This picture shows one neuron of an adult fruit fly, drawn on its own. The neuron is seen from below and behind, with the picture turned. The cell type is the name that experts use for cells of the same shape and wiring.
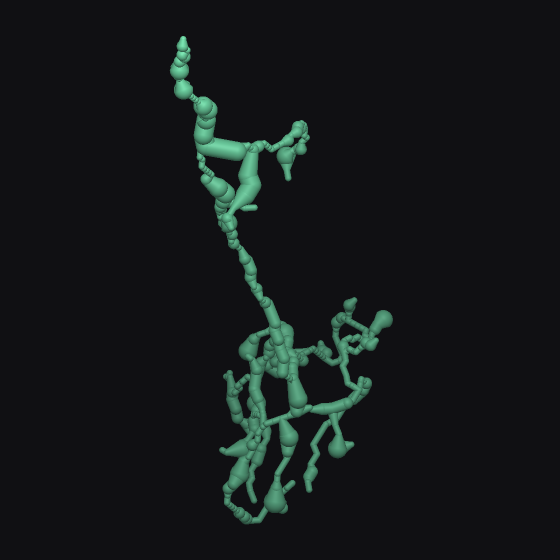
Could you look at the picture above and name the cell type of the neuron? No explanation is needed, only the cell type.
LB3b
